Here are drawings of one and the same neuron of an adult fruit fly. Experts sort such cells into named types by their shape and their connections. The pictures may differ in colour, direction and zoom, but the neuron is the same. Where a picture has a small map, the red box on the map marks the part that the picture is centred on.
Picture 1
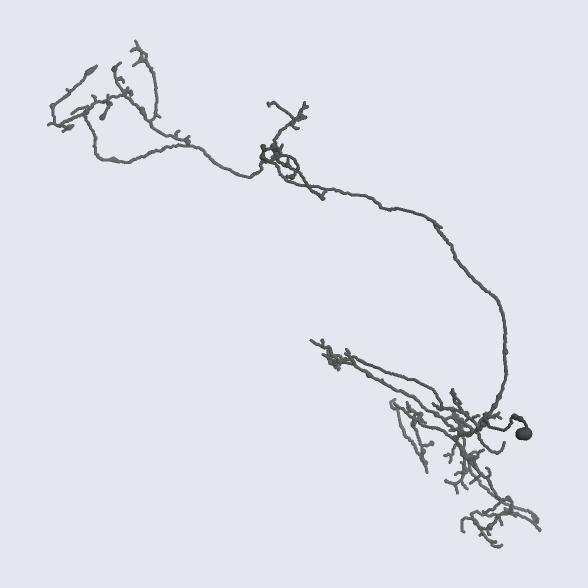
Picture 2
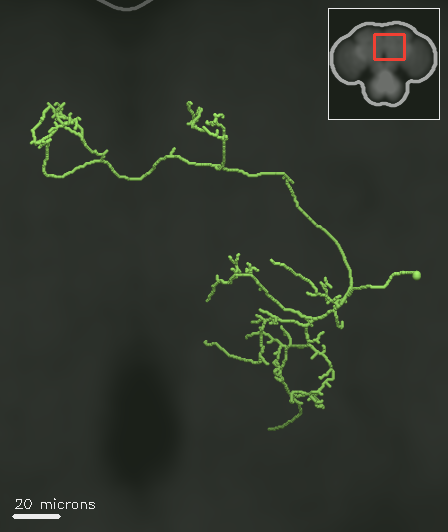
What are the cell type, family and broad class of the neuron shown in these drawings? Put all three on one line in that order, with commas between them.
LAL110, hemilineage CREl1, central-brain intrinsic neuron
